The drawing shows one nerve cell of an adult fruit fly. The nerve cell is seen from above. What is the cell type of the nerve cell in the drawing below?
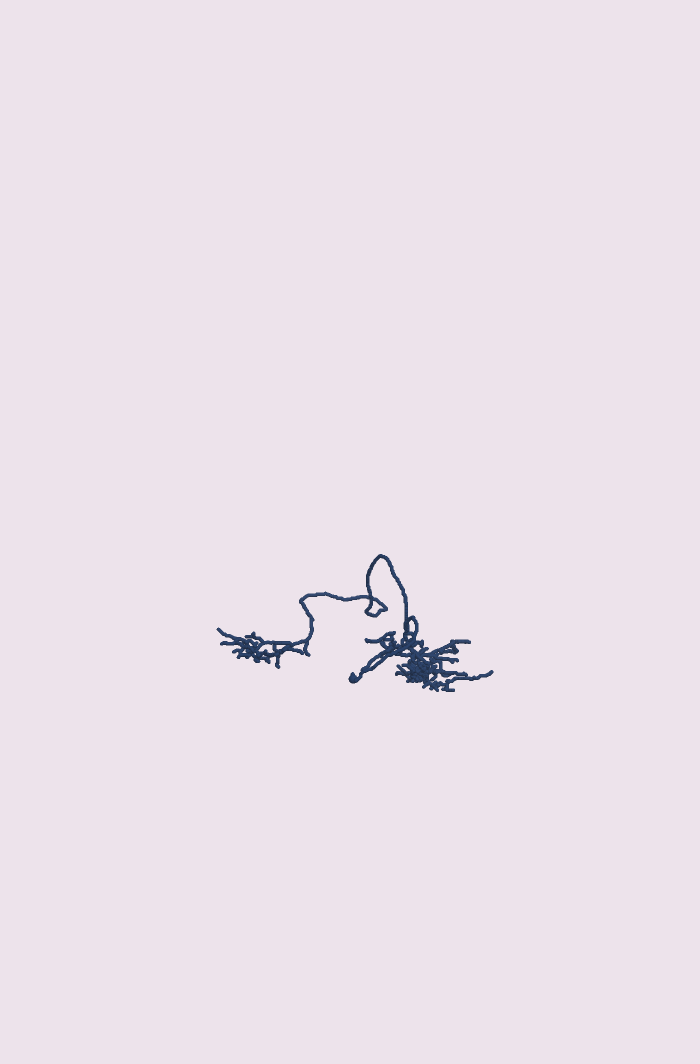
CB0382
